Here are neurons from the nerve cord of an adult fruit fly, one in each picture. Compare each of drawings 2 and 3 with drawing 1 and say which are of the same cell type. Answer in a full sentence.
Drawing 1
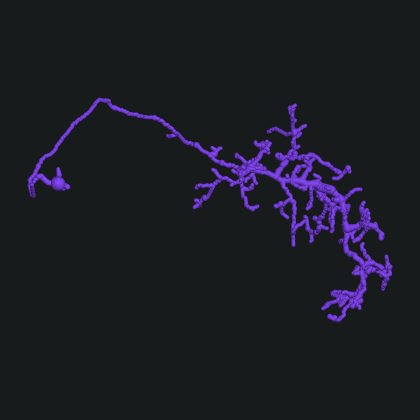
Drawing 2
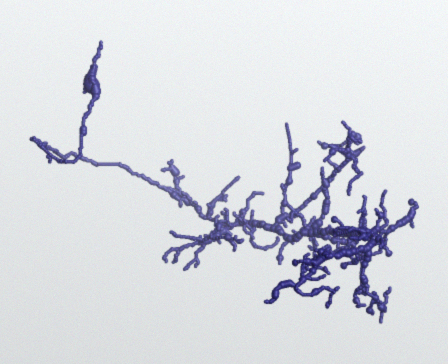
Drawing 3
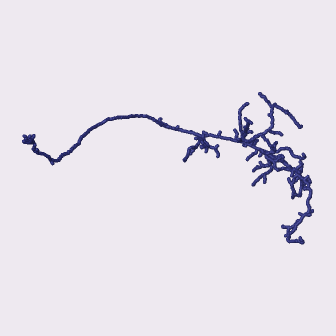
Drawing 2 and drawing 3 are of the same cell type.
